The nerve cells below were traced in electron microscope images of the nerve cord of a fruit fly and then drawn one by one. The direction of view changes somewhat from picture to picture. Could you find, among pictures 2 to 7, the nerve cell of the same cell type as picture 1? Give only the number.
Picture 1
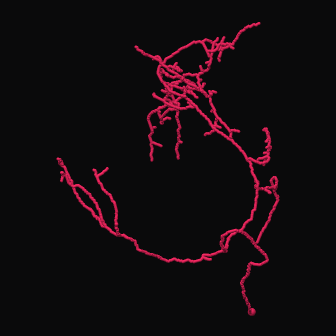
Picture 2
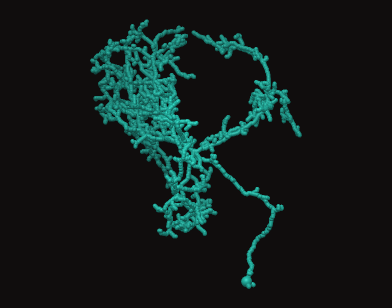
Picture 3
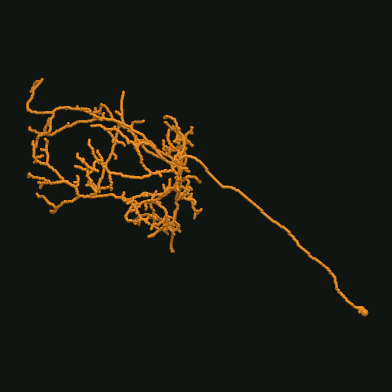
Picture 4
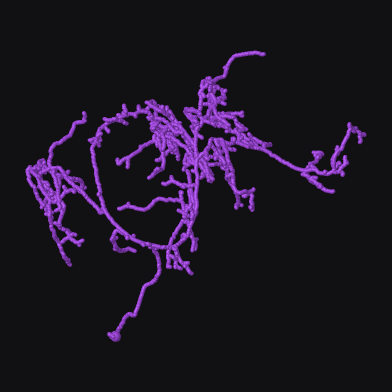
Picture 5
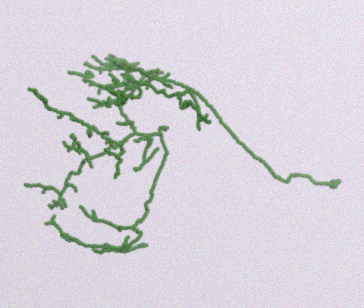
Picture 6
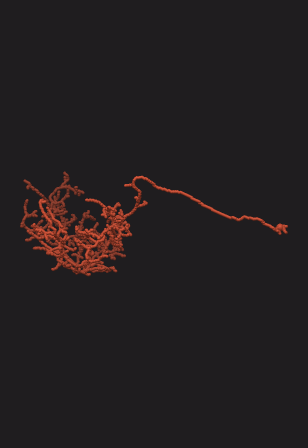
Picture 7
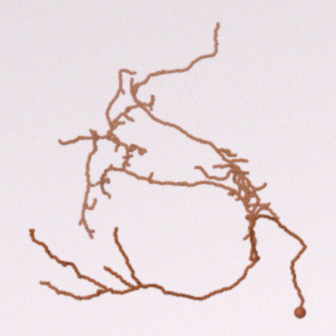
7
